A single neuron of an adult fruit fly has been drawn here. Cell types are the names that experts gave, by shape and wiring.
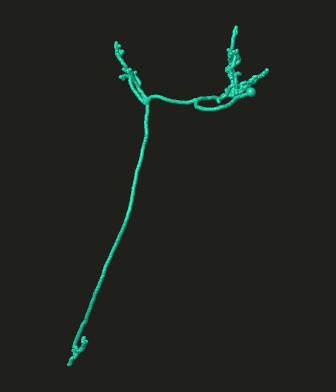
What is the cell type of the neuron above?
DNge094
